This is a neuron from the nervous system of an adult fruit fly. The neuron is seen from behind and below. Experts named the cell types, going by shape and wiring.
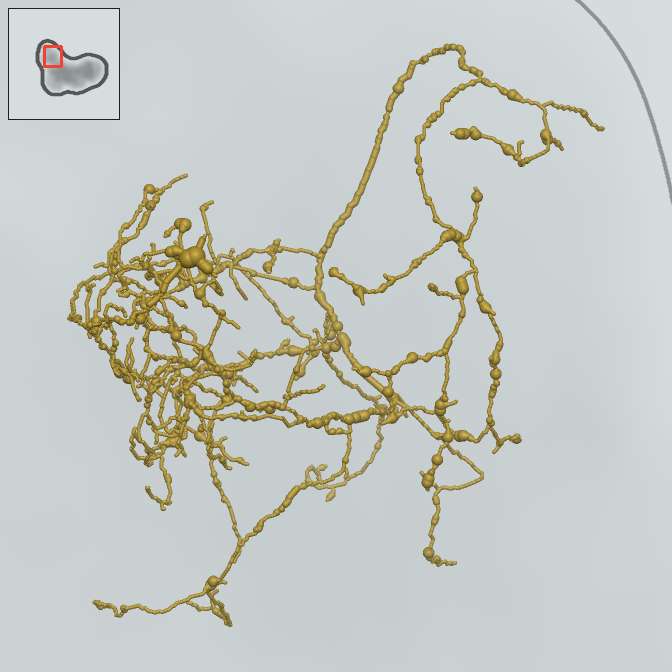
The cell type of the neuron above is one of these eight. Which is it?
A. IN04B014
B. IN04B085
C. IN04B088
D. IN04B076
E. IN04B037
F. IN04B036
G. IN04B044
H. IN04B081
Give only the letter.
D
